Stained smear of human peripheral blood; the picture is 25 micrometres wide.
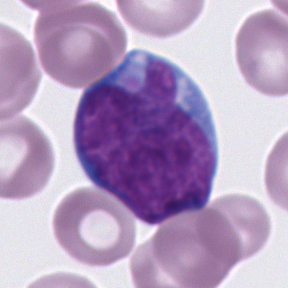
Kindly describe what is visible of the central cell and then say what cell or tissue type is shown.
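Looking first at the outline, it is smooth and oval, about 16 by 12 micrometres. Inside, the nucleus fills about 80% of the cell's area, its purple chromatin finely clumped throughout, and I can see no nucleoli in it. The cytoplasm forms a narrow crescent, mostly along the top and upper right. So this is a myeloblast.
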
